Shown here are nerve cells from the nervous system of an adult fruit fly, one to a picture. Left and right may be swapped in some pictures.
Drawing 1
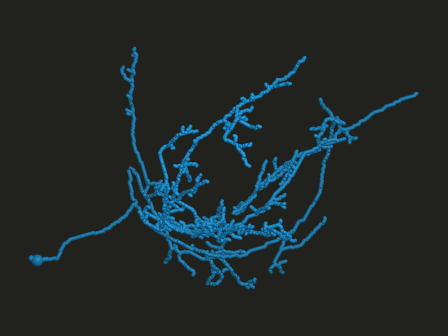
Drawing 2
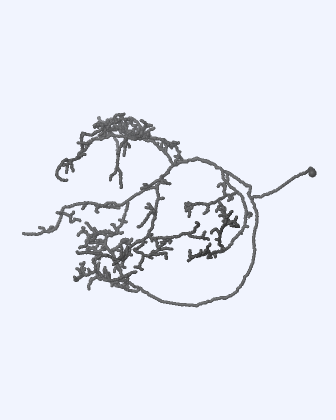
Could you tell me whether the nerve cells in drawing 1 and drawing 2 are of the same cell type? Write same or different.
different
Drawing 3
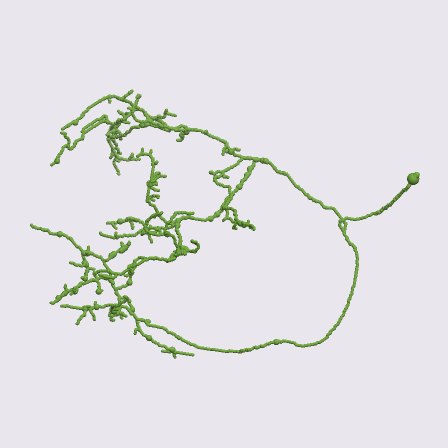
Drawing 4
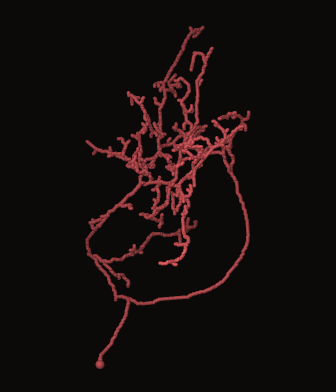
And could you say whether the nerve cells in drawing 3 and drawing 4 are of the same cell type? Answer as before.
different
